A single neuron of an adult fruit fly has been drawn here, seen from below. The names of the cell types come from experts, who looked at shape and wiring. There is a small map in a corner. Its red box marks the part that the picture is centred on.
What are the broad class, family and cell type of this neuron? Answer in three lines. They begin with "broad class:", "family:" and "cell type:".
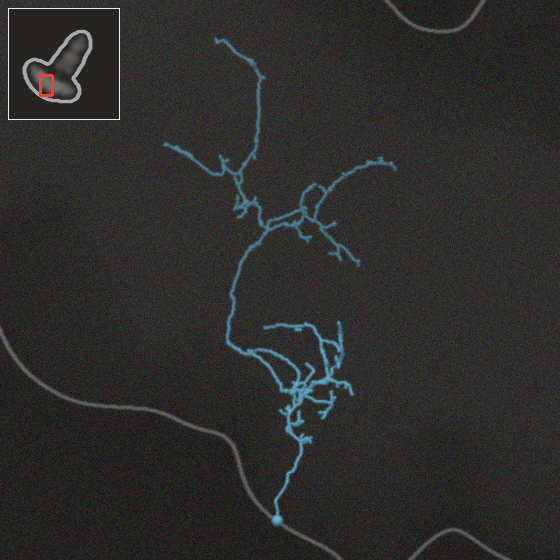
broad class: central-brain intrinsic neuron
family: hemilineage FLAa3
cell type: CB1008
